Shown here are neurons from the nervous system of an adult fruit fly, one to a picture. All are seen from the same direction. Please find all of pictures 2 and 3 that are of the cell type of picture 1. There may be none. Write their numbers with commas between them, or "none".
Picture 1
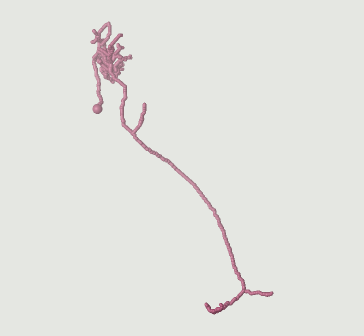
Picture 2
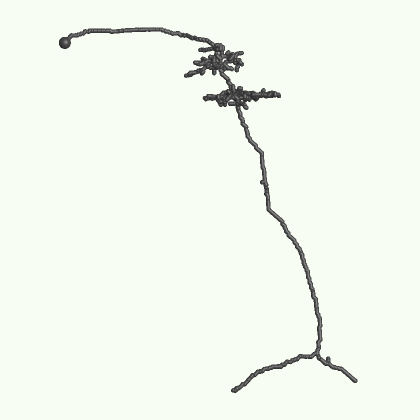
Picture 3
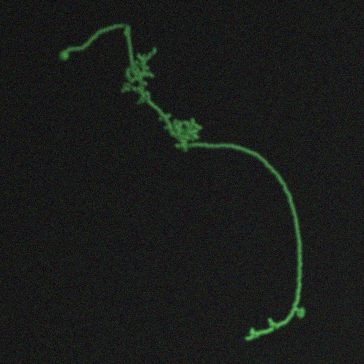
2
